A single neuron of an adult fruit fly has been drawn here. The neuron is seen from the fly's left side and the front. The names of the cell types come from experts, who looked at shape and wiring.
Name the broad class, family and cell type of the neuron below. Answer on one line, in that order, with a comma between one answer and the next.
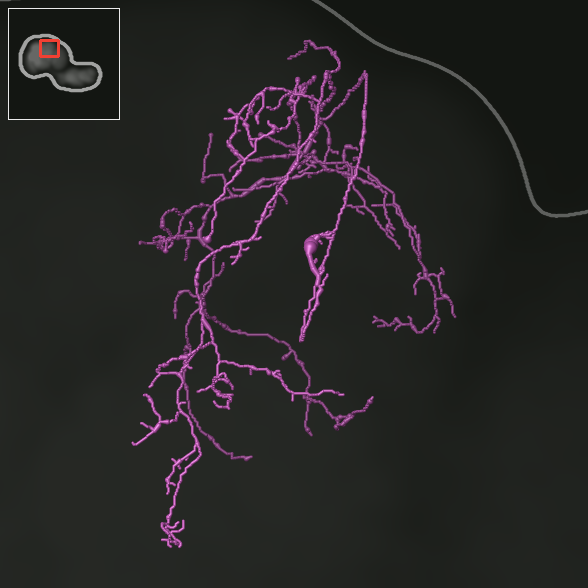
central-brain intrinsic neuron, hemilineage SLPav2, SLP076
